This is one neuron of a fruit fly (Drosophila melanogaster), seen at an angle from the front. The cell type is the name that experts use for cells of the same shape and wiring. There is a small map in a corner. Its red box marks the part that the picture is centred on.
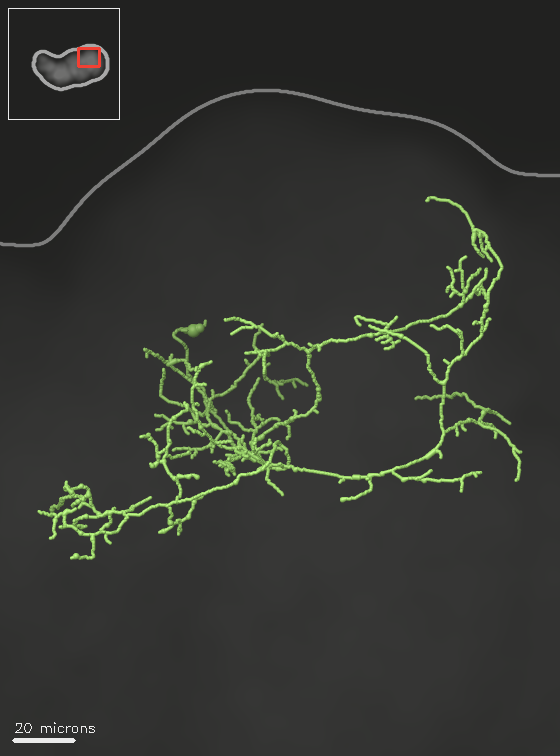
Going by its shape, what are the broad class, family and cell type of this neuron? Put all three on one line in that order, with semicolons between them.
central-brain intrinsic neuron; hemilineage DL1_ventral; CL269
